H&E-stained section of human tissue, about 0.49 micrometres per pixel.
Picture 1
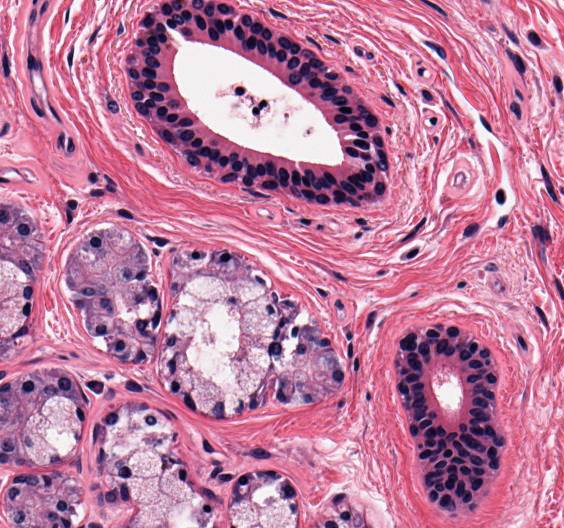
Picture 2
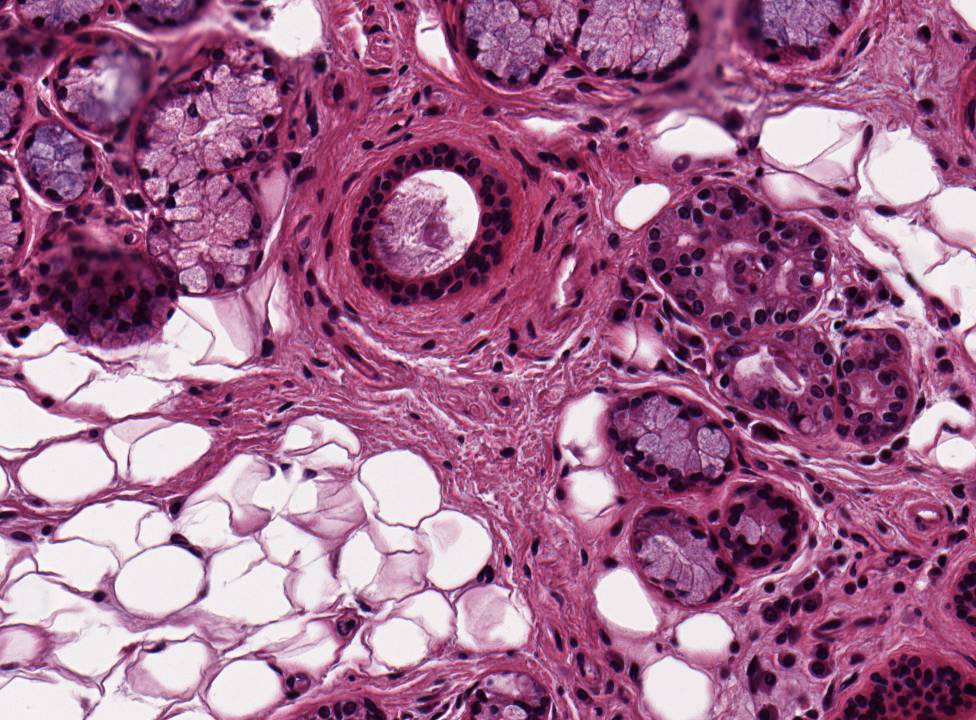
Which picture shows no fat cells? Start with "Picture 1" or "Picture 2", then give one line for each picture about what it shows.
Picture 1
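What picture 1 shows: No fat cells are present anywhere in the field.
What picture 2 shows: Glandular acini occupy the upper left and right of the field, while fat fills the lower left.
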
